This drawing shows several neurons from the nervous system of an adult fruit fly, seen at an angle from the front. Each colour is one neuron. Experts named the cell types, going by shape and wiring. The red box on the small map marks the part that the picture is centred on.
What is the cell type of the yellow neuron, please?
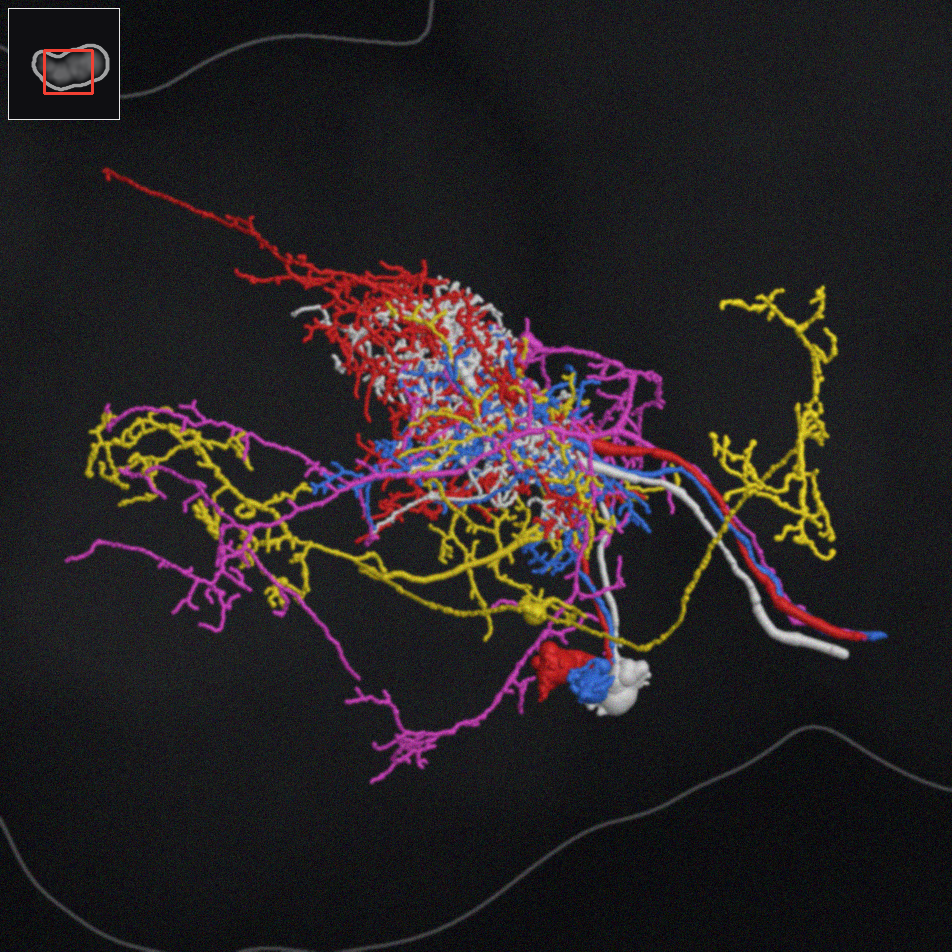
AN18B023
